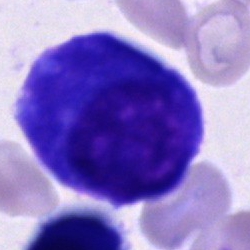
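Plasma cell in a stained human bone marrow smear, with a rounded to oval outline and a smooth edge. Its nucleus lies off-centre toward the right, while the deep blue cytoplasm forms a band that is widest on the left side.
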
